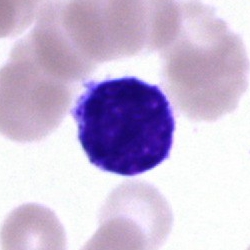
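A lymphocyte at the centre of this stained bone marrow smear: the outline is round, though the left edge looks slightly ragged. The chromatin is dense and deep purple, and I can see no granules anywhere in the cell.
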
